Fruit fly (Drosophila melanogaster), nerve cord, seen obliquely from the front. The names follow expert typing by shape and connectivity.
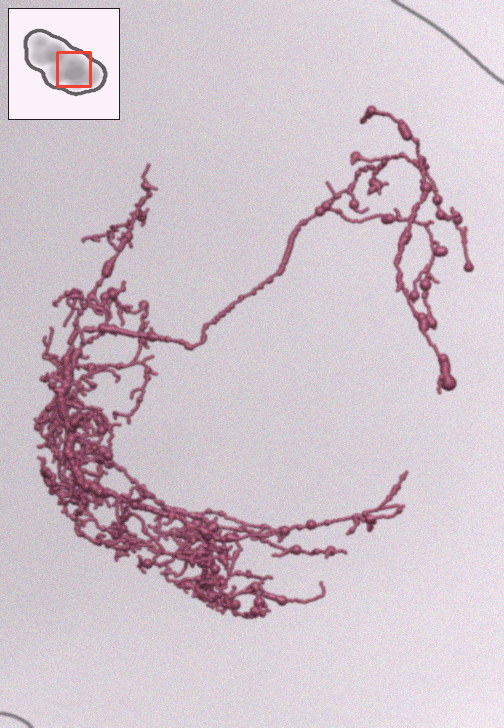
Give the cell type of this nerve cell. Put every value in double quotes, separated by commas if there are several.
"IN04B061"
